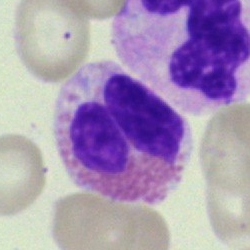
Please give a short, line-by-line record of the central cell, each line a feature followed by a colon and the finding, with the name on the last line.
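Granules: pinkish-red, filling the cytoplasm, densest in its lower part
Vacuoles: none seen in the cytoplasm
Chromatin: dark purple, fairly dense, faint lighter mottling
Shape: round to slightly oval, smooth outline
Cell type: eosinophil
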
